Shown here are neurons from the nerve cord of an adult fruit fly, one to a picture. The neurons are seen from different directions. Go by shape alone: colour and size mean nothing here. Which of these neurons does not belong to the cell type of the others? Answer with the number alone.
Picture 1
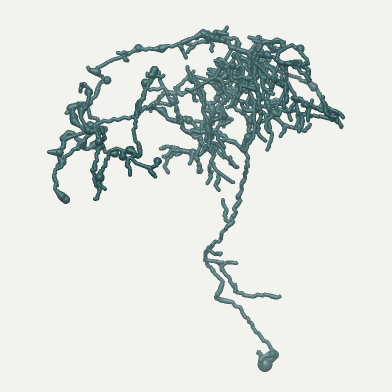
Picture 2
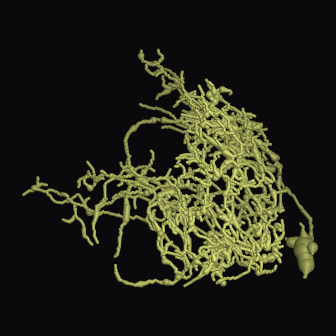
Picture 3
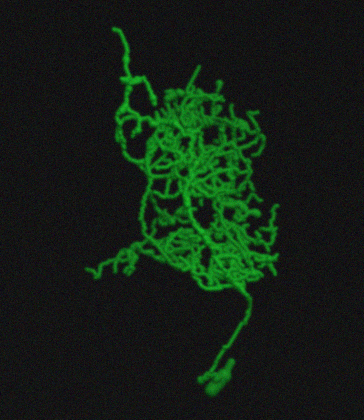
1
